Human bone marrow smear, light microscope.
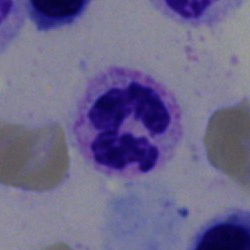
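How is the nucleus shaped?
It is divided into several lobes curved around a small pale central gap.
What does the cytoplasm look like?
It is pale pinkish-lilac, forms a moderate rim around the nucleus on all sides, and has fine pinkish-violet granules scattered through it.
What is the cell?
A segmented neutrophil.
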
